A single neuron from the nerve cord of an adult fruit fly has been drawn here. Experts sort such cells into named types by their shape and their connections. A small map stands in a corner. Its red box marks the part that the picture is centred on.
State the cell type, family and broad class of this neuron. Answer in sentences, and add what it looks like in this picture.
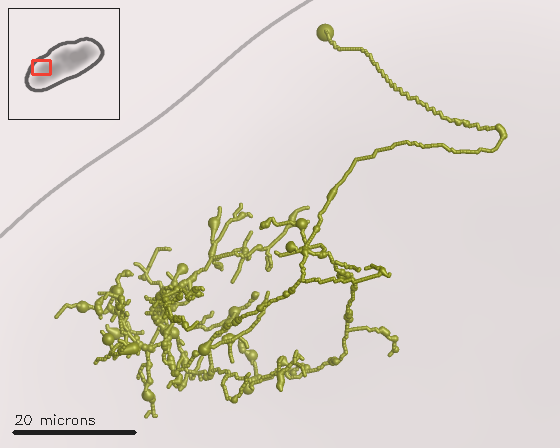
Its cell type is IN14A109. The family is hemilineage 14A. This is a nerve-cord intrinsic neuron. By the scale bar it is about 75 microns wide in this view. The picture shows dozens of branch ends.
